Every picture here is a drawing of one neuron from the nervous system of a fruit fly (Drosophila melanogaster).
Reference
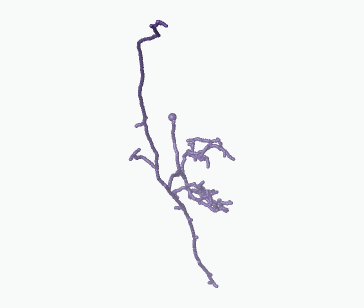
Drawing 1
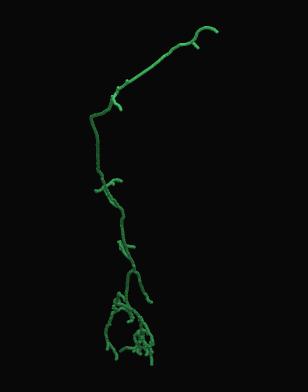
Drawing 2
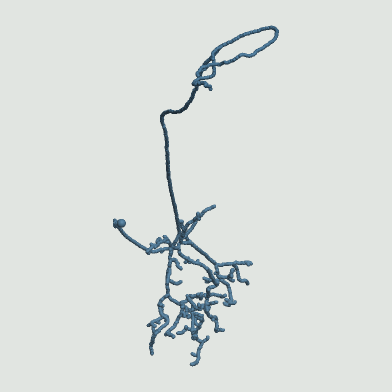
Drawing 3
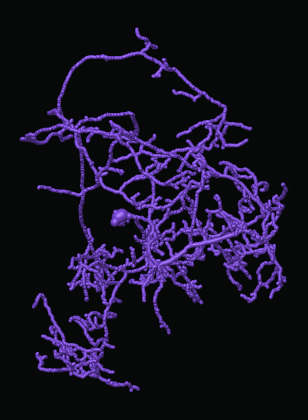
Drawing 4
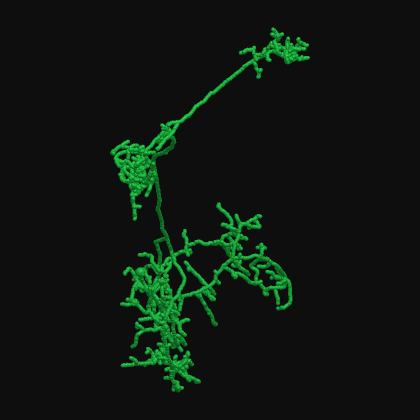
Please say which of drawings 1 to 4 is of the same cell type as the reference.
Drawing 1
